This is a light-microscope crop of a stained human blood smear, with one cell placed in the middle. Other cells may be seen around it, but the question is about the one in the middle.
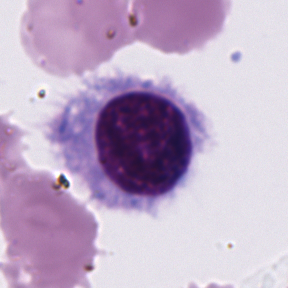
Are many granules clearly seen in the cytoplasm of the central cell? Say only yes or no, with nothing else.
No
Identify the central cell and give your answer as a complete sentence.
The cell the crop is centered on is a hairy cell.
